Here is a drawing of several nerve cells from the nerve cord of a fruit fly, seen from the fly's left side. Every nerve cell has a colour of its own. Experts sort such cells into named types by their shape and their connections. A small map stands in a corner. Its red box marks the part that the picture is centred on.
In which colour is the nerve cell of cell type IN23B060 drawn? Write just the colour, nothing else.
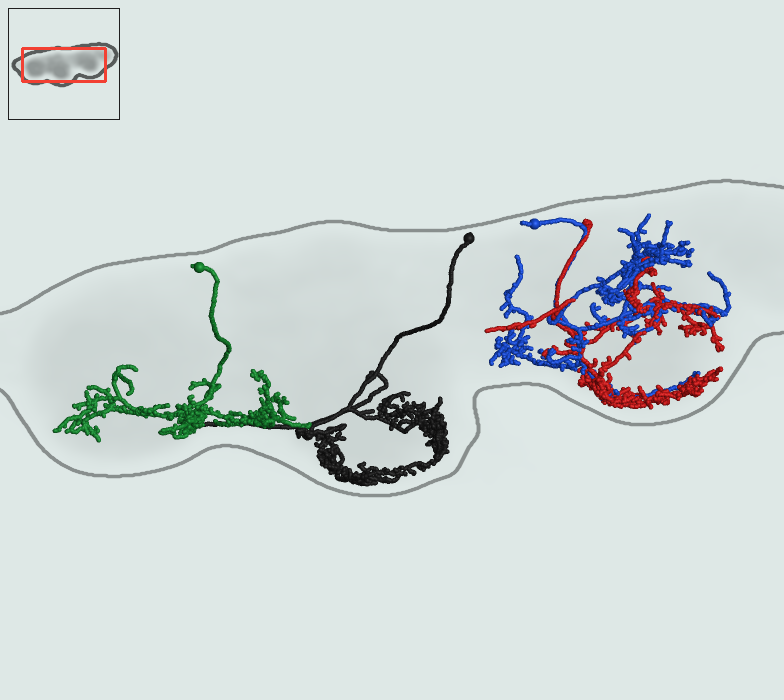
blue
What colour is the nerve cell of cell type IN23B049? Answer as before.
black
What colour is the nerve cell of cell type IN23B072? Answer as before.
green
